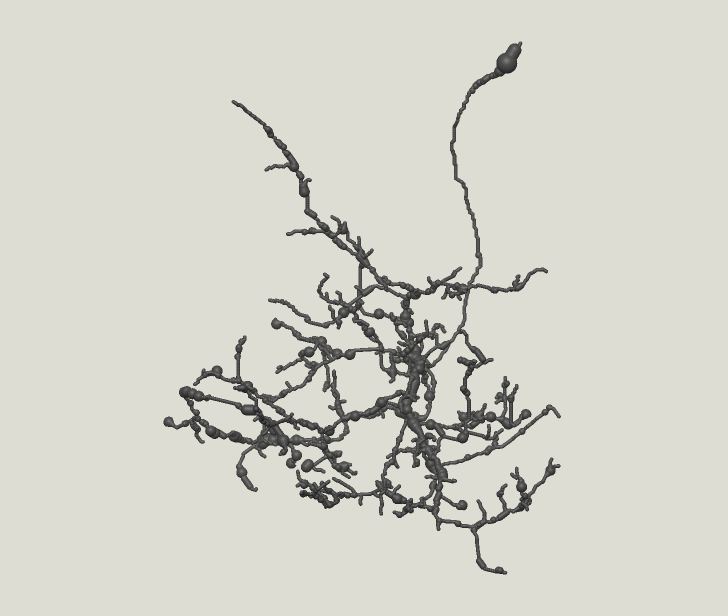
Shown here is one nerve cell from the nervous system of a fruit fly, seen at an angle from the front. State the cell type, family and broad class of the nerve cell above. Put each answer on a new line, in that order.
CB1958
hemilineage PSp1
central-brain intrinsic neuron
